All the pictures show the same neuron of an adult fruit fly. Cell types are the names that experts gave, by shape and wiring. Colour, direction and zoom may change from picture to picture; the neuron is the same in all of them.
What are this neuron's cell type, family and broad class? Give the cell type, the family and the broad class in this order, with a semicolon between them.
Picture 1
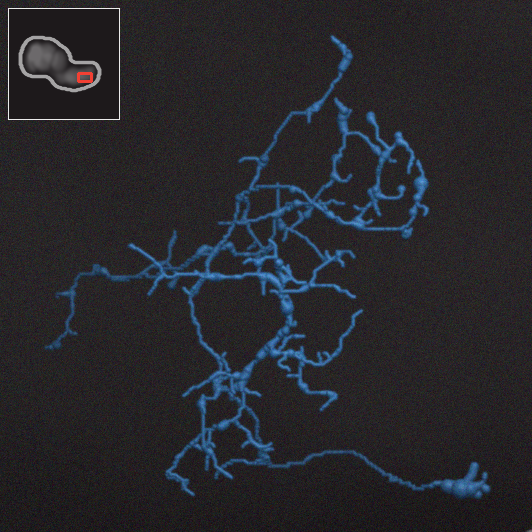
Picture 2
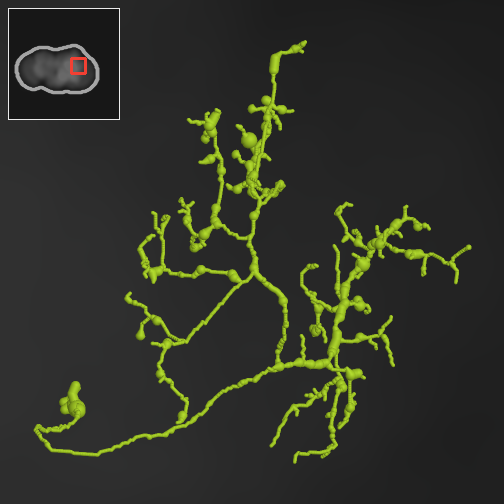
IN13B076; hemilineage 13B; nerve-cord intrinsic neuron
